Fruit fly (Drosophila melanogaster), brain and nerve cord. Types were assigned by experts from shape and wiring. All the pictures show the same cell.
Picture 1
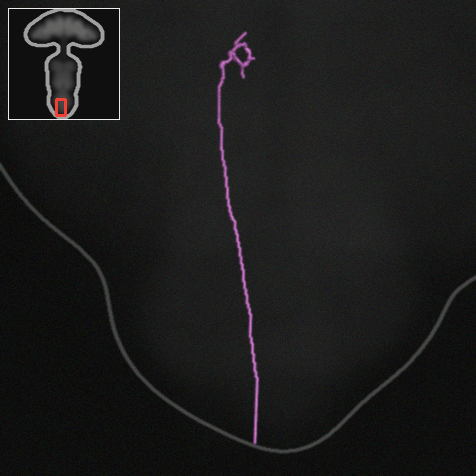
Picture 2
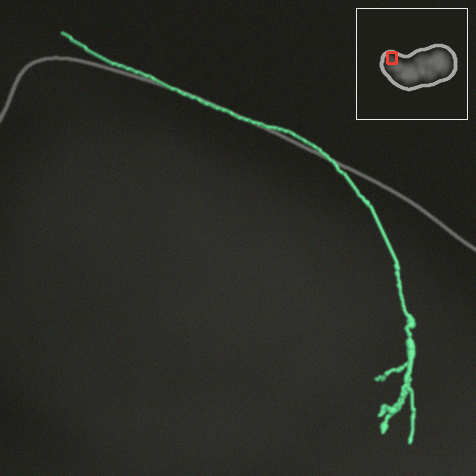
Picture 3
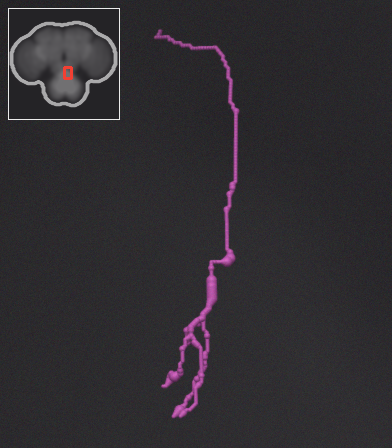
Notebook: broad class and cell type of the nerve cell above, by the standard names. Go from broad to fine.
sensory neuron entering the nerve cord; SNxx03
